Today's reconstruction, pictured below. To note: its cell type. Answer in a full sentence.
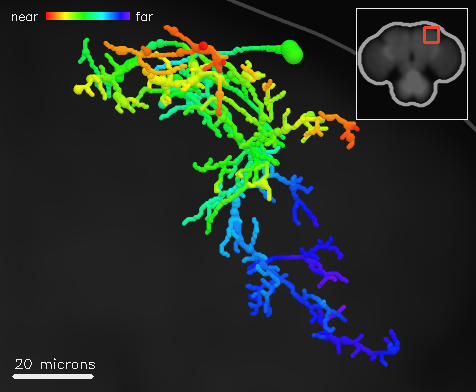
The cell type is CB3361.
